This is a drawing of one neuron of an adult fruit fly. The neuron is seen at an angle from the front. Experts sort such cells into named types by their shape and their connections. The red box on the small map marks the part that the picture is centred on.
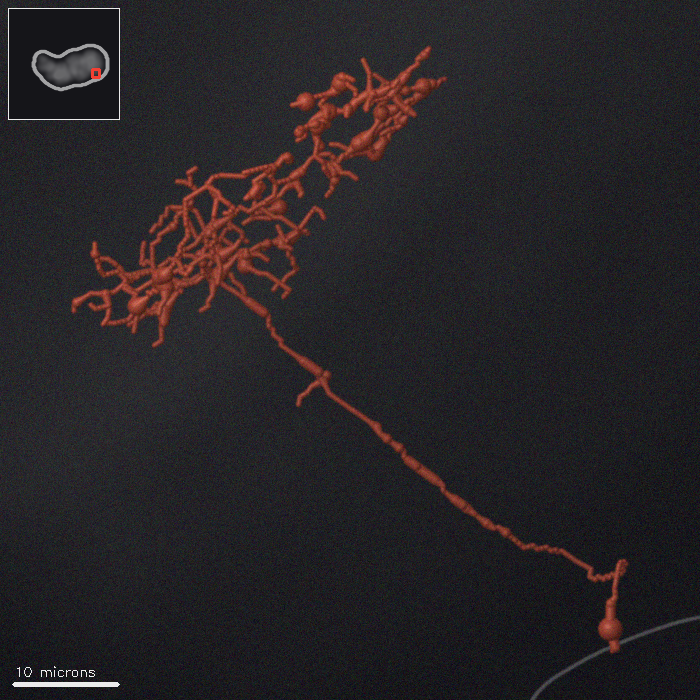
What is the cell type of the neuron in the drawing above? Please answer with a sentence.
The cell type is Cm3.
